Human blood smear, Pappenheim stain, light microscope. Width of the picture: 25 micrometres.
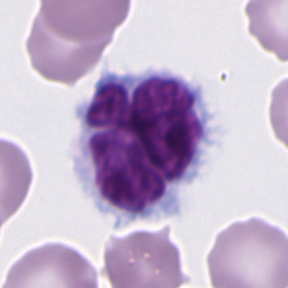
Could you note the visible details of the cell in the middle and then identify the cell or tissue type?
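See how fine hair-like projections fringe its border on every side. The nucleus is roughly 12 by 10 micrometres and takes up about 70% of the cell's area, leaving the pale blue cytoplasm as a narrow rim around it. No distinct nucleoli show in the nucleus. That's a hairy cell.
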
